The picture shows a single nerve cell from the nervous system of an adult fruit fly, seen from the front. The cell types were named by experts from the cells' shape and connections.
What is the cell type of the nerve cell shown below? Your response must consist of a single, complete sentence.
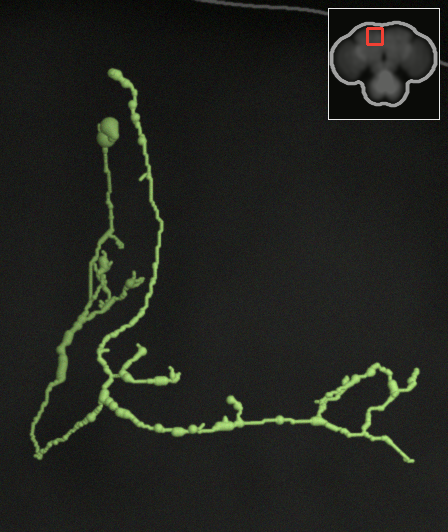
The nerve cell here is of the cell type KCa'b'-ap1.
